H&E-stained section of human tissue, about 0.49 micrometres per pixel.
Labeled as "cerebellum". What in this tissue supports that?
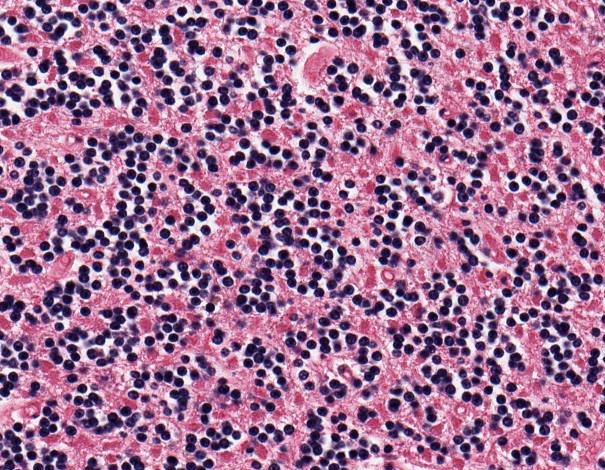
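Tissue: cerebellum. Seen: small round cells packed densely and evenly across the whole field.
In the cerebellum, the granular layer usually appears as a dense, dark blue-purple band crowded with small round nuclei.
Fits: nuclei small, round, darkly stained and closely alike in size, in a dense, even spread. Cytoplasm so scant the nuclei look almost bare. Between cell clusters: irregular islands and strands of pink, finely fibrillary material.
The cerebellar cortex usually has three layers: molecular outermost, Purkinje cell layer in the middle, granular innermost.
Does not fit: the cells form no layers or discrete units anywhere in the field.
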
